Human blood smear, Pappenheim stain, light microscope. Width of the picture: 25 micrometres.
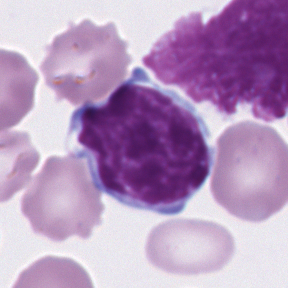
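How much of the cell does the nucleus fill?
Nearly all of it.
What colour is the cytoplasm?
Pale blue, in a thin rim.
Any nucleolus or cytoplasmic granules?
No distinct nucleolus; no granules.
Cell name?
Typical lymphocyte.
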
